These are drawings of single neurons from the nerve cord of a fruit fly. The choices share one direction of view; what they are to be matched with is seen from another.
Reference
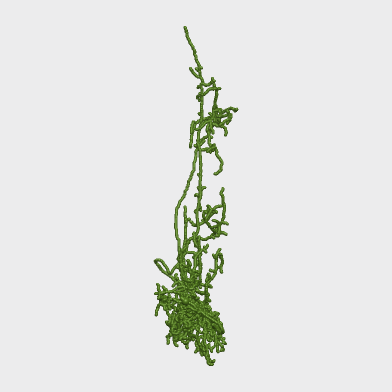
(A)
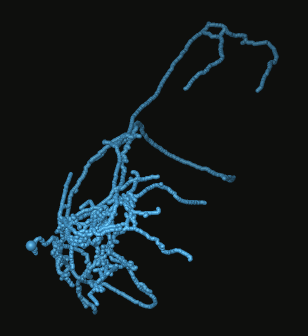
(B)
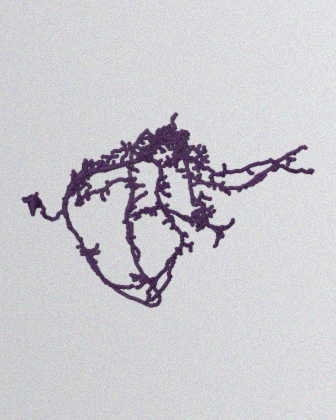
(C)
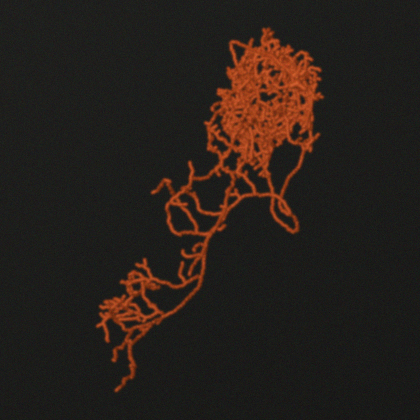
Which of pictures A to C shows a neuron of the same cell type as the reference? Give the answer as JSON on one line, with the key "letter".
{"letter": "C"}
